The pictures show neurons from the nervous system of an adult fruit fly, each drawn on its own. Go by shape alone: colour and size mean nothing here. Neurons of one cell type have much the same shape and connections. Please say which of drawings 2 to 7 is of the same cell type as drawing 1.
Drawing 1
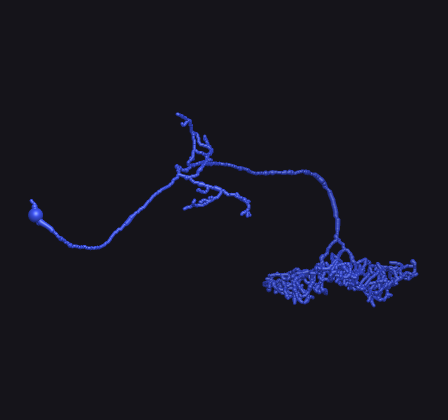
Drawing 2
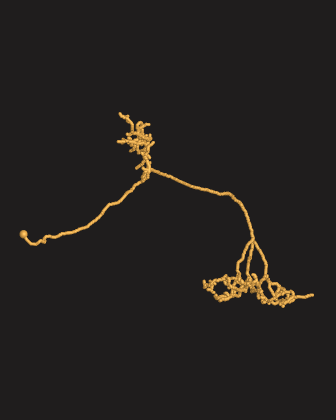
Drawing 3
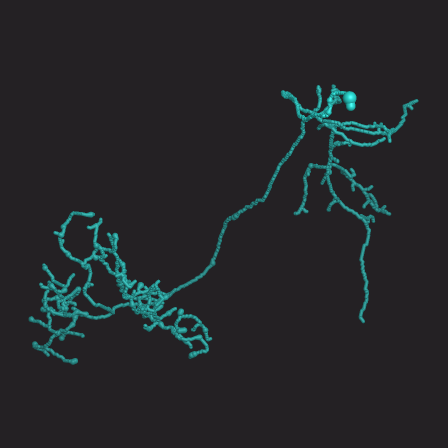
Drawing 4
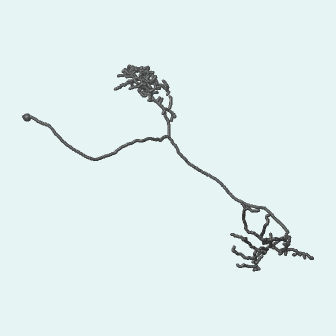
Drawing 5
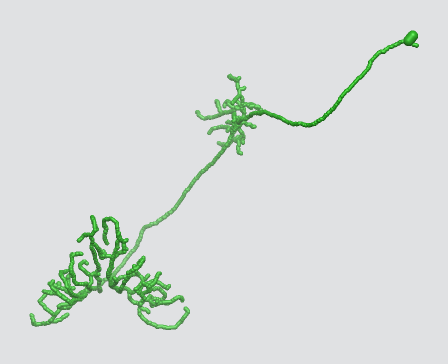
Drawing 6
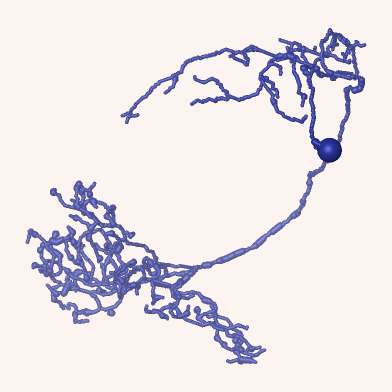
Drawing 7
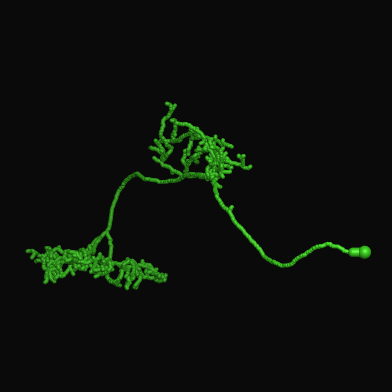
6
